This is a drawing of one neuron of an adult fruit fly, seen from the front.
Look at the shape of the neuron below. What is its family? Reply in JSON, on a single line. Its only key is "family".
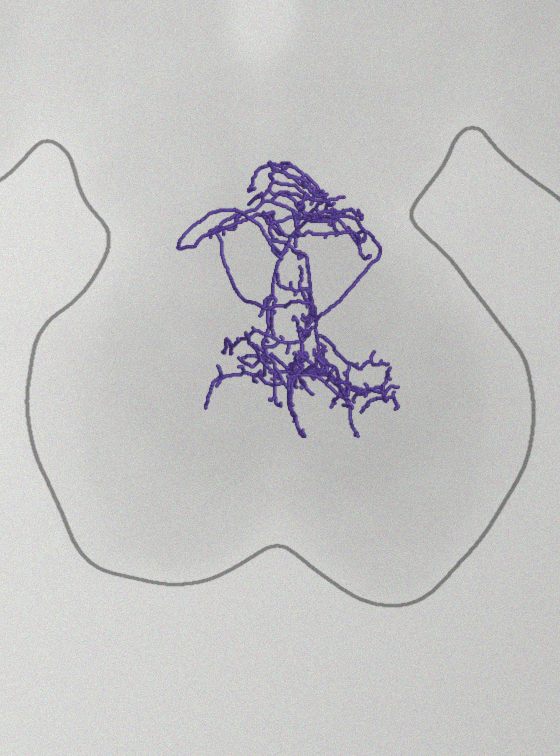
{"family": "hemilineage 19B"}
